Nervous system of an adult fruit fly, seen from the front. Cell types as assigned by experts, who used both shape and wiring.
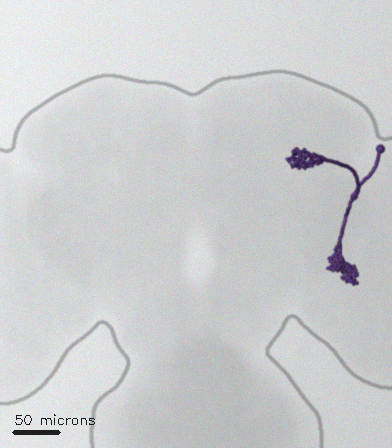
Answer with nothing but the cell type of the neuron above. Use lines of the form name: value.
cell type: LC10d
